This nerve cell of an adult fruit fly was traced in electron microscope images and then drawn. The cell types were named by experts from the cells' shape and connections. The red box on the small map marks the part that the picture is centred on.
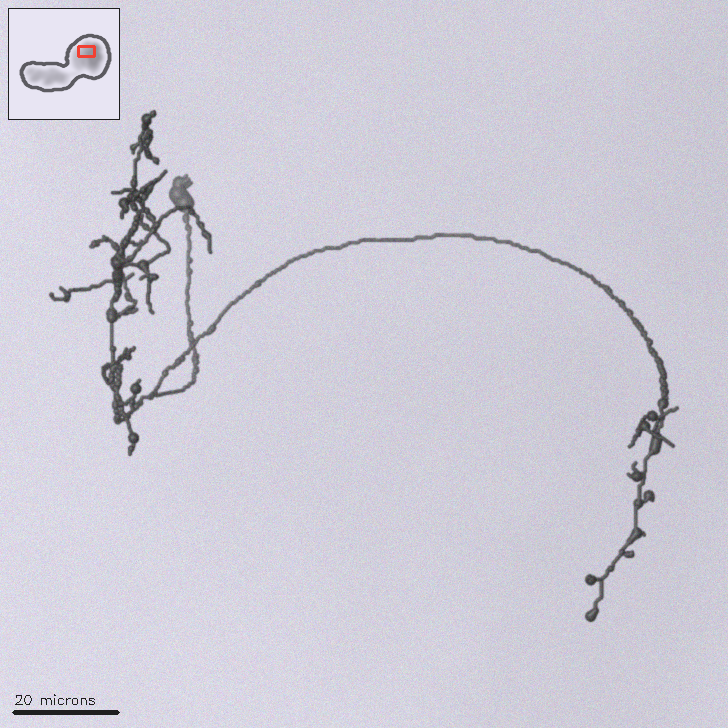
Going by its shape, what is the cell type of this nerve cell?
PLP043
